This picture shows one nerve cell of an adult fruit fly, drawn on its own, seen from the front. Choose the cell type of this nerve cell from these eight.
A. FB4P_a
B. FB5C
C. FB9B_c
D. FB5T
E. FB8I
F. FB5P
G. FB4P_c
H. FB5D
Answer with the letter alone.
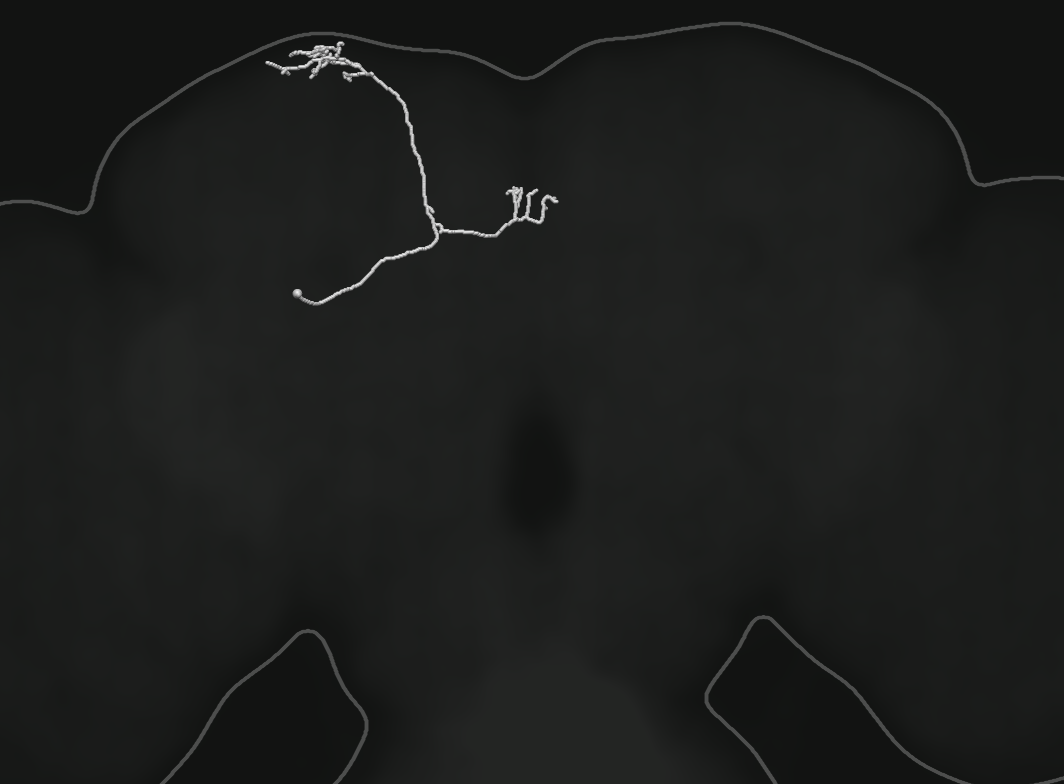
C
